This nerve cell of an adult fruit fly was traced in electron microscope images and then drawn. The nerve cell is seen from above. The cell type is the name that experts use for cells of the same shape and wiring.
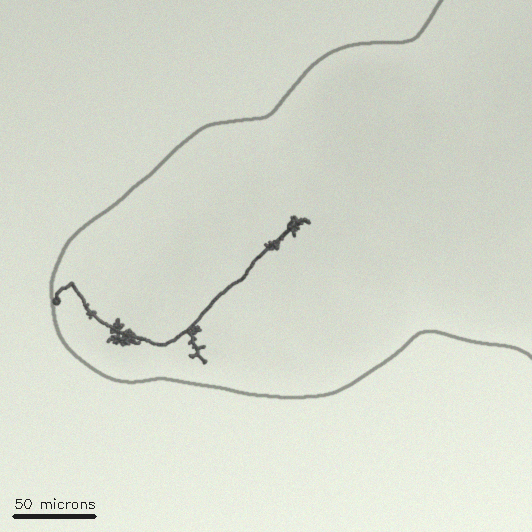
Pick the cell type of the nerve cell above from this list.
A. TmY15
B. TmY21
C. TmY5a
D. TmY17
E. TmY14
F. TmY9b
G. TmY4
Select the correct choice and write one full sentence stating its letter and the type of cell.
Being of cell type TmY17, the nerve cell matches option D.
